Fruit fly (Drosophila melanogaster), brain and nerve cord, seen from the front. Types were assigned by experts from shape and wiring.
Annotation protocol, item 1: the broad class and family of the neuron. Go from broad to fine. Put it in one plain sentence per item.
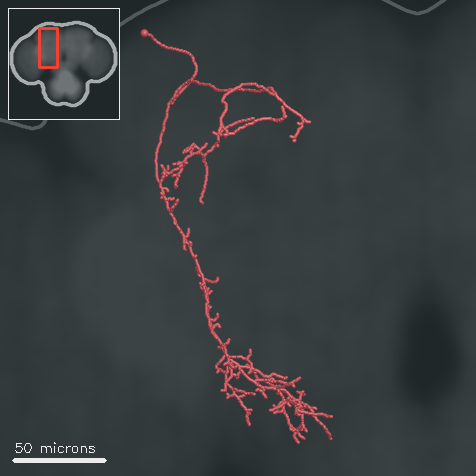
A central-brain intrinsic neuron of hemilineage VLPd&p1_posterior.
